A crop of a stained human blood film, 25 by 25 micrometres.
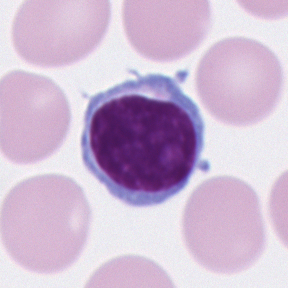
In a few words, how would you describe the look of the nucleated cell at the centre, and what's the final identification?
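In outline the cell is roughly round, though its edge is ragged rather than smooth. A few short, thin projections stick out from its upper and right edges. The nucleus forms a single round mass with no lobes. Its chromatin is dark purple and coarsely clumped, with small paler patches between the clumps. The cell is a typical lymphocyte.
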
